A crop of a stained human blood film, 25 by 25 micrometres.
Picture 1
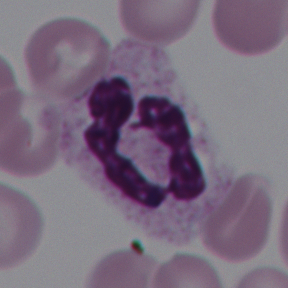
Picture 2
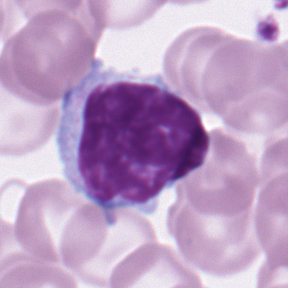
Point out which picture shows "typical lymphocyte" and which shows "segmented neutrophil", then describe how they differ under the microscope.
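The segmented neutrophil appears in picture 1 and the typical lymphocyte in picture 2. In picture 1 the chromatin is dark purple and densely clumped, and no nucleoli can be seen.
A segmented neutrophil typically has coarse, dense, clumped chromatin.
The cytoplasm is abundant and pale pinkish-lilac, with fine lilac granules scattered throughout.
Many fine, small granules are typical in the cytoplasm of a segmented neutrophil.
The outline is irregular rather than round, and red cells lie against the edge at the upper left and lower right. In picture 2 the nucleus is a single unlobed mass, roughly rounded and slightly angular, about 11 micrometres across in a cell about 13 micrometres across. Its cytoplasm is pale grey-blue rather than pinkish-lilac, and contains neither coarse coloured granules nor vacuoles.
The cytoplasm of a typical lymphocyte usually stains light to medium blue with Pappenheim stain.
Its outline is also irregular, but with small ragged projections along the edge.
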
